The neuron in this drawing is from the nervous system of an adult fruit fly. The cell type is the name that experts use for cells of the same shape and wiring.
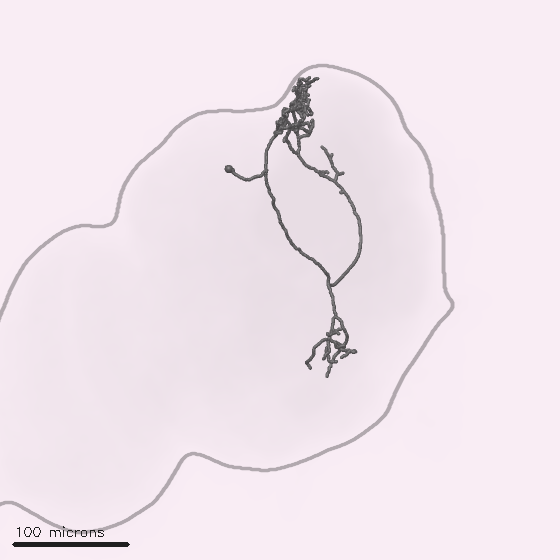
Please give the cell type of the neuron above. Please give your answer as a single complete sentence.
As for cell type, this neuron is SMP297.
